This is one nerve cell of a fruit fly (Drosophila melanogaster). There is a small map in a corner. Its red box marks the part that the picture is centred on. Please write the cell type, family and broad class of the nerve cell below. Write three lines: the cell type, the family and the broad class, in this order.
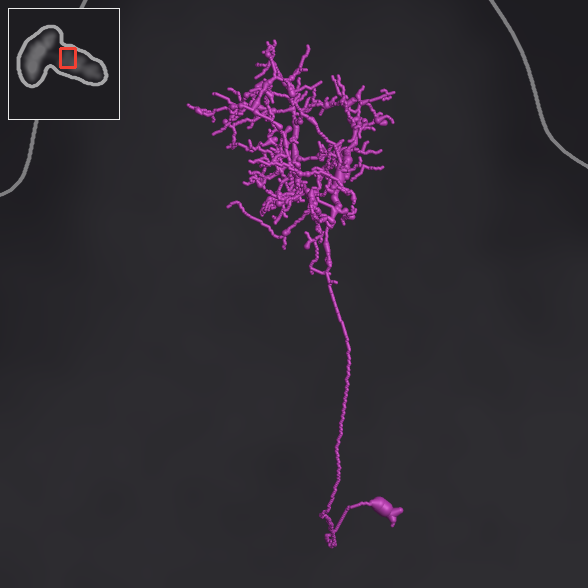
IN12B043
hemilineage 12B
nerve-cord intrinsic neuron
